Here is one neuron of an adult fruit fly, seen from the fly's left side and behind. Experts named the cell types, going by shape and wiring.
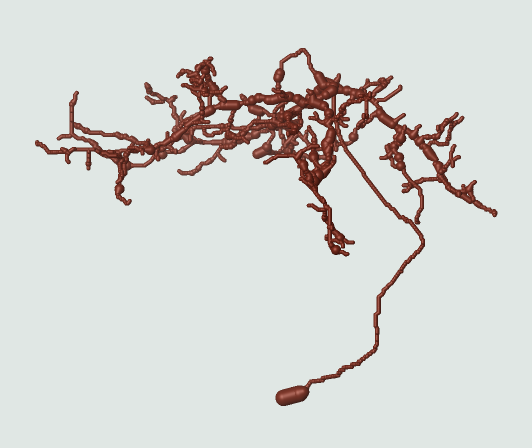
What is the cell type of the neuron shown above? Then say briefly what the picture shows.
It is of cell type IN00A063. It is a nerve-cord intrinsic neuron. The picture shows dozens of branch ends. In this view it is wider than it is tall.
